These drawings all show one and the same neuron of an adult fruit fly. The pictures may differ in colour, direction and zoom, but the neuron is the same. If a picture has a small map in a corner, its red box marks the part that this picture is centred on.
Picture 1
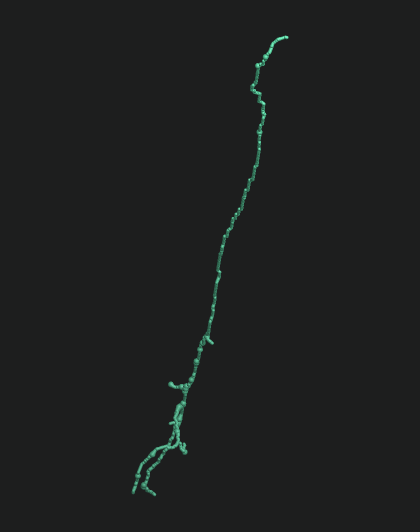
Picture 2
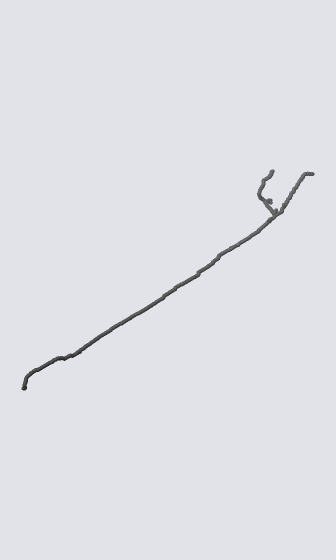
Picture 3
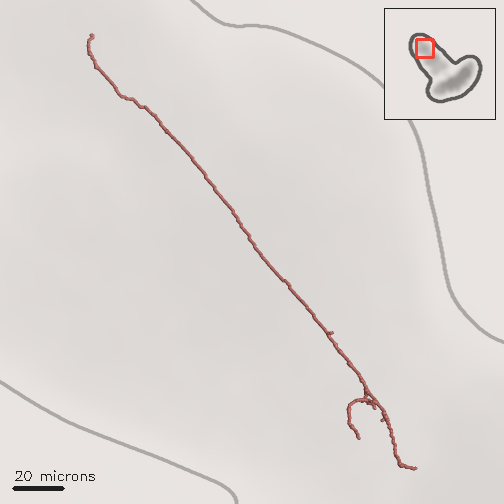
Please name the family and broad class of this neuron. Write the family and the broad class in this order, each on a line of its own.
class mechanosensory proprioceptive
sensory neuron entering the nerve cord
